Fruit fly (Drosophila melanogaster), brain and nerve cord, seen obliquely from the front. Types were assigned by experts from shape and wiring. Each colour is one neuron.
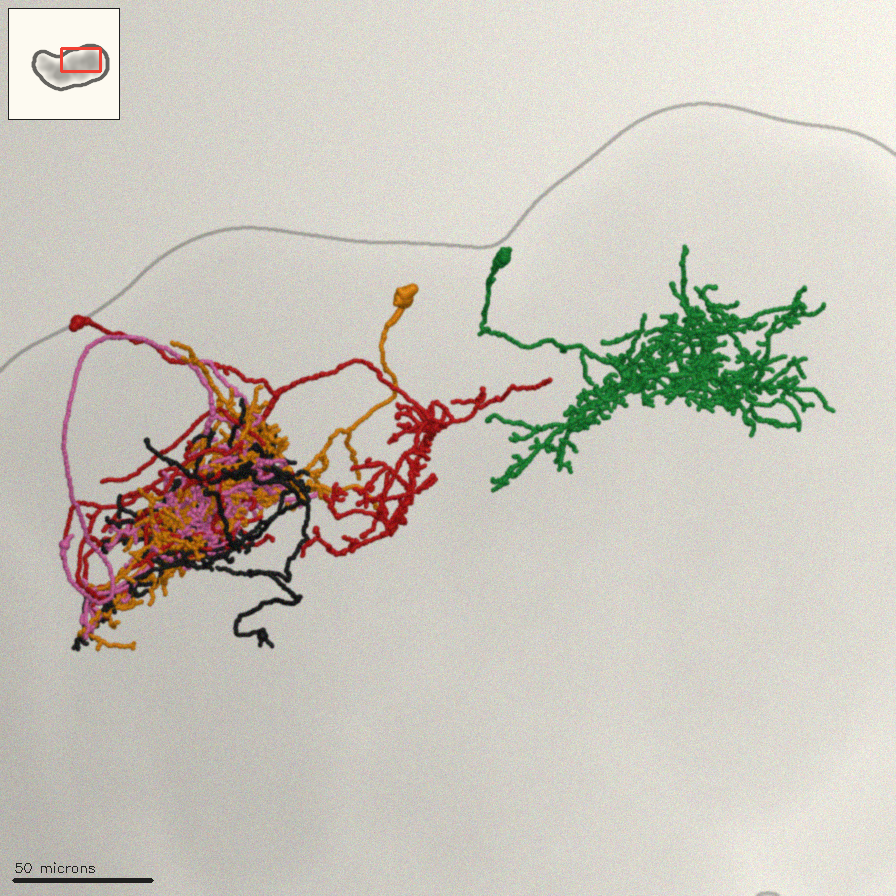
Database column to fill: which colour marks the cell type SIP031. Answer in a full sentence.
The colour is red.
